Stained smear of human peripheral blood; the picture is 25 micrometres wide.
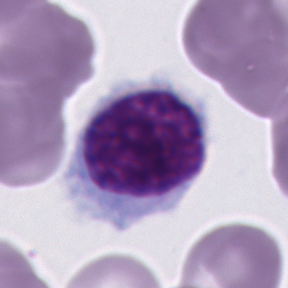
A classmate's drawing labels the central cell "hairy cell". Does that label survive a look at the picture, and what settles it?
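The name hairy cell holds. What decides is the outer edge of the cytoplasm: it is ragged, with fine, irregular projections, as suits a hairy cell.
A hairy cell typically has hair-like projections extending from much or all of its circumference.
No distinct granules can be seen in the cytoplasm, which speaks for hairy cell and against monocyte.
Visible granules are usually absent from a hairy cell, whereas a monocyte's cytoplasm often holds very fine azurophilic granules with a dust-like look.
Beyond this, the cytoplasm is pale blue and free of vacuoles, and the chromatin is dark purple and coarsely clumped, with small paler patches between the clumps.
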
